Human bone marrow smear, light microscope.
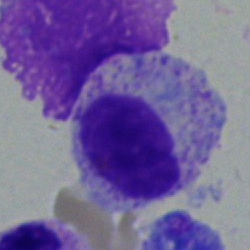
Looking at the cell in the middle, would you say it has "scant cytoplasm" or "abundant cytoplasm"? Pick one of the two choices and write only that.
Abundant cytoplasm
